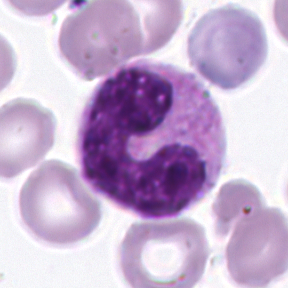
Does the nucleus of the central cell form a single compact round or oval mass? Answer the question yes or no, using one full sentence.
No, there is a curved band-shaped nucleus without separate lobes, not a round or oval one.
